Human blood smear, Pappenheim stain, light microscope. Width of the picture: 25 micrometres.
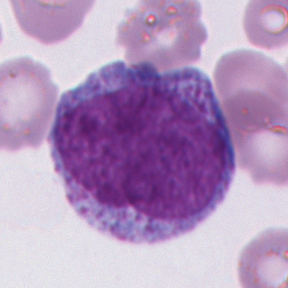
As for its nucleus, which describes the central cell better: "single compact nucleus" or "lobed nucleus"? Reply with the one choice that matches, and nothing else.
Single compact nucleus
